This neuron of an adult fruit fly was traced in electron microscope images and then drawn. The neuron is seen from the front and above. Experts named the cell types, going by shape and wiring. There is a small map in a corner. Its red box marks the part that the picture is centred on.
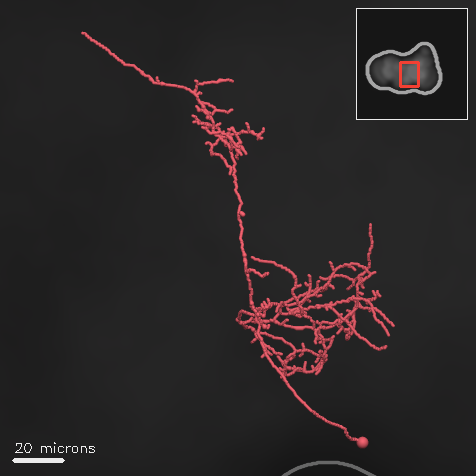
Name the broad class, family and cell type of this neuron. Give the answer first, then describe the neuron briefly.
Its broad class is central-brain intrinsic neuron. Its family is hemilineage LALa1_anterior. Its cell type is CL054. Its cell body lies at the lower right of the picture. From top to bottom in the picture it spans about 170 microns. Dozens of branch ends can be seen.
